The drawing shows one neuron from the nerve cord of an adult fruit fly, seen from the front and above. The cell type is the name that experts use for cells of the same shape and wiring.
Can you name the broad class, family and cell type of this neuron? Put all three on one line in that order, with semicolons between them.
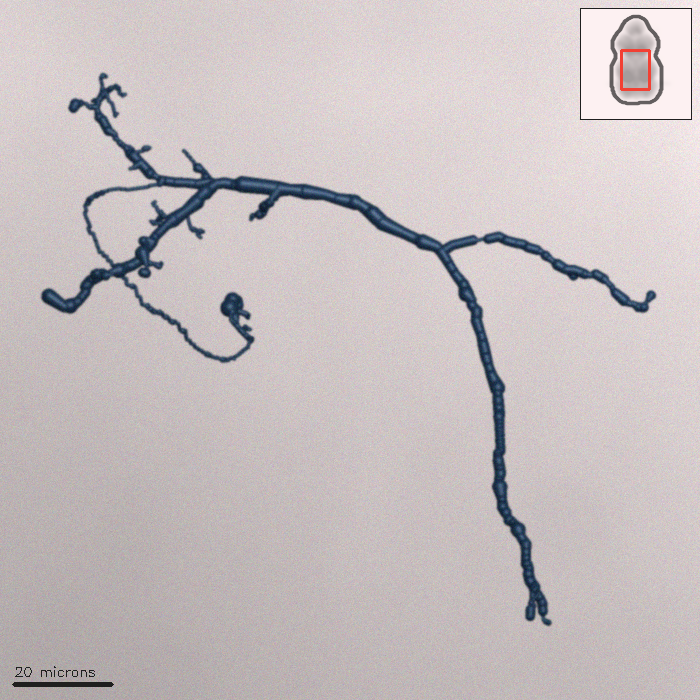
nerve-cord intrinsic neuron; hemilineage 06A; IN06A022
